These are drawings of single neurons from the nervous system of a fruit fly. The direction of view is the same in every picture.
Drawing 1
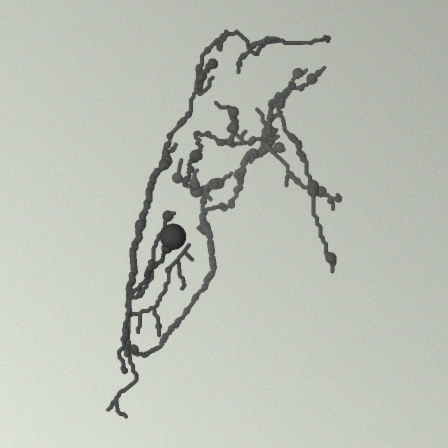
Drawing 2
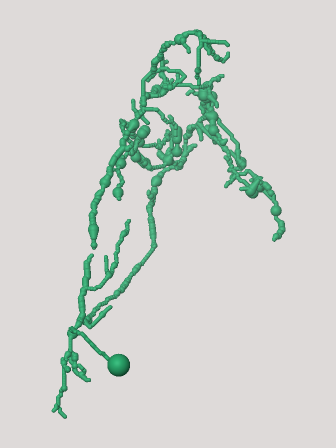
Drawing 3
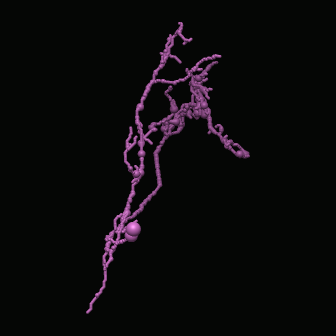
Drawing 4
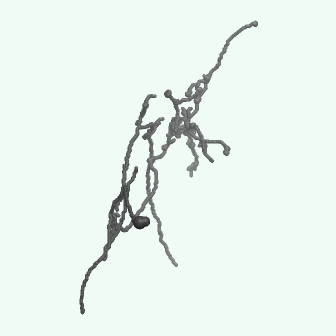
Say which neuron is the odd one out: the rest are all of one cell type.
4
